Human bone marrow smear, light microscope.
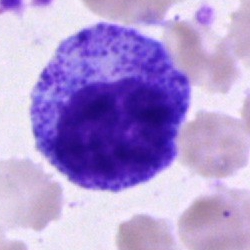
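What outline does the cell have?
Roughly round, as far as I can tell.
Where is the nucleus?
In the lower part of the cell, with most of the cytoplasm sitting above it.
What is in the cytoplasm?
Coarse dark purple granules scattered throughout, though just above the nucleus there's a paler, less granular patch.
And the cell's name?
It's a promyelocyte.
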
